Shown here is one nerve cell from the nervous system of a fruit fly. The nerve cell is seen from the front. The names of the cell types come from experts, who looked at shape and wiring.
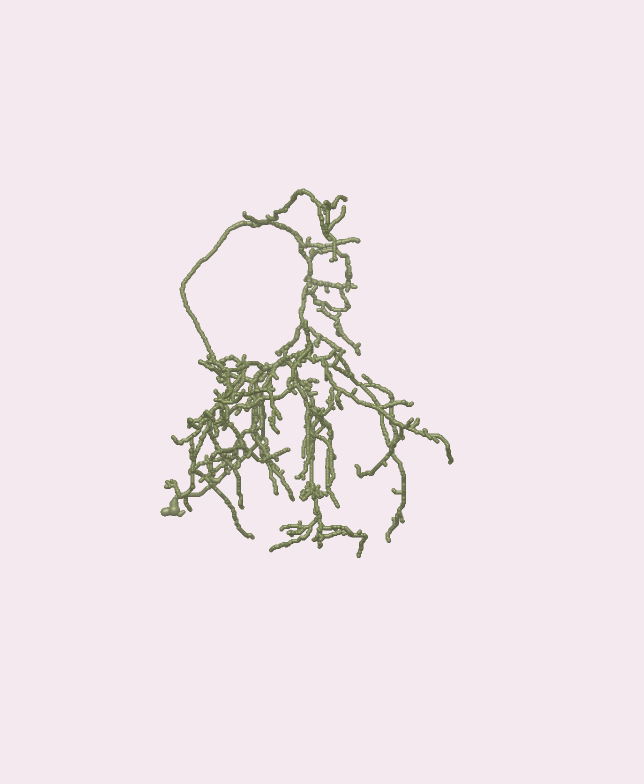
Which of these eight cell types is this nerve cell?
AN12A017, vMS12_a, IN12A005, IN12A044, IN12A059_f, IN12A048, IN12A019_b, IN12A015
IN12A015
